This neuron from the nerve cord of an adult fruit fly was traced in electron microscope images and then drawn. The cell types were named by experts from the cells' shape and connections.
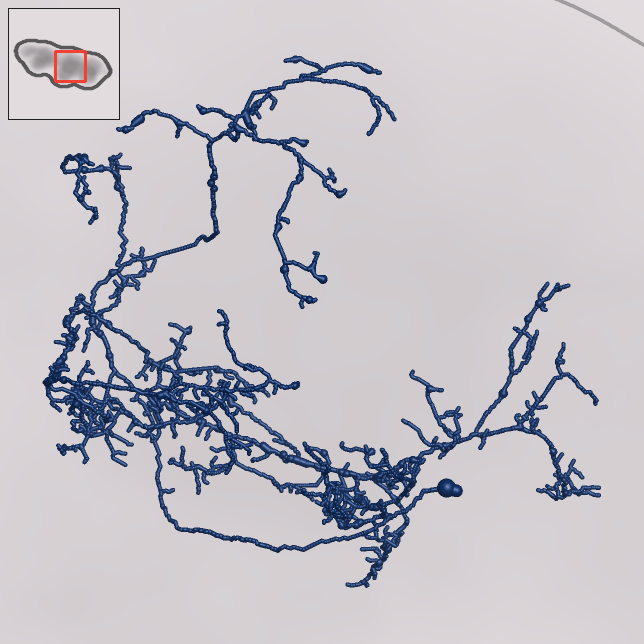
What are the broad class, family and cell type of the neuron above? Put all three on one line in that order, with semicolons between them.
nerve-cord intrinsic neuron; hemilineage 04B; IN04B056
